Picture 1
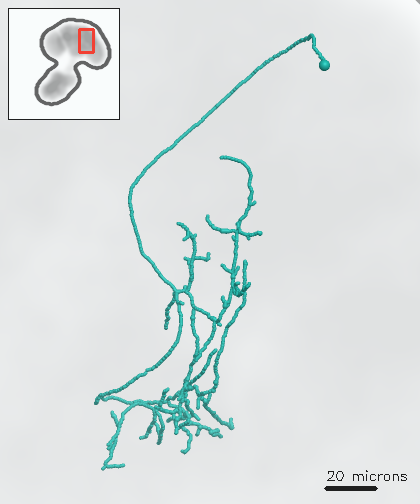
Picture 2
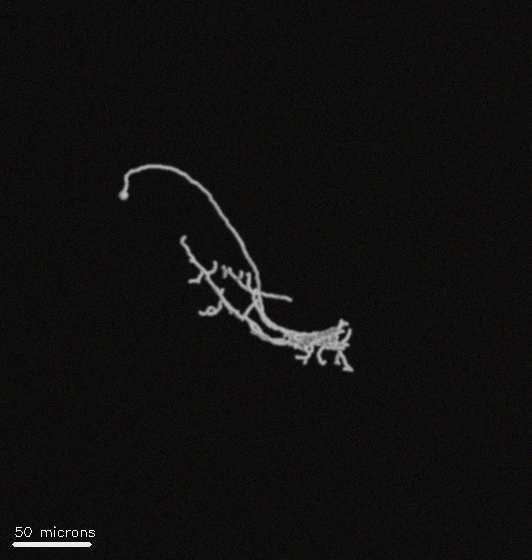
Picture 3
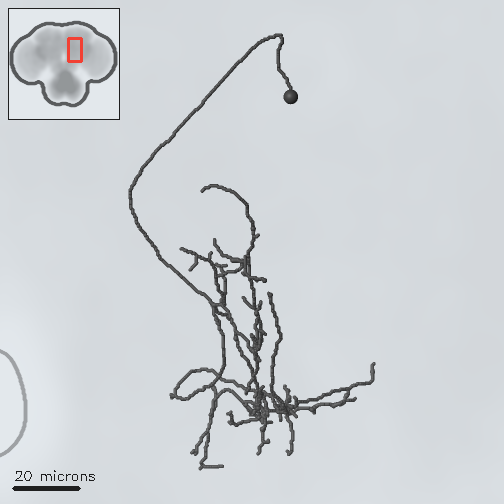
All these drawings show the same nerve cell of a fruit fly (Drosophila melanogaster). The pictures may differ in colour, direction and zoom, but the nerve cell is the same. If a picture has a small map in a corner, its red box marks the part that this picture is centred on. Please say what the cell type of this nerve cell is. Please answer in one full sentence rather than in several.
It is to cell type WED002 that the nerve cell belongs.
